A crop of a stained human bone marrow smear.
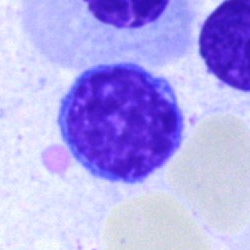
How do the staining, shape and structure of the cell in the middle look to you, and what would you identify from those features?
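Outline roughly round. Chromatin dark purple and clumped, with scattered paler patches. Thin rim of cytoplasm around the nucleus. Cytoplasm deep blue. Cell is a lymphocyte.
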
